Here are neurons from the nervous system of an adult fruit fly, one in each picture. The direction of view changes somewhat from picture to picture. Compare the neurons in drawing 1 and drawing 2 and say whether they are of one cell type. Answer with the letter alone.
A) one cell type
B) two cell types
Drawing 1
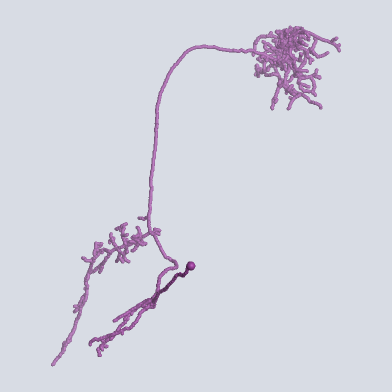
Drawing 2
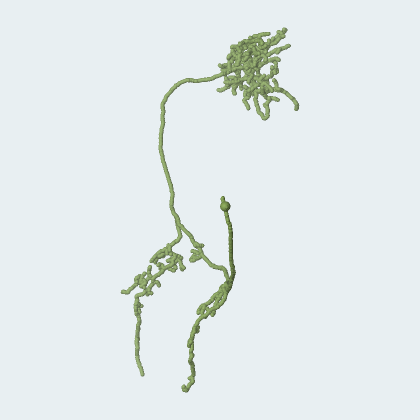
A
